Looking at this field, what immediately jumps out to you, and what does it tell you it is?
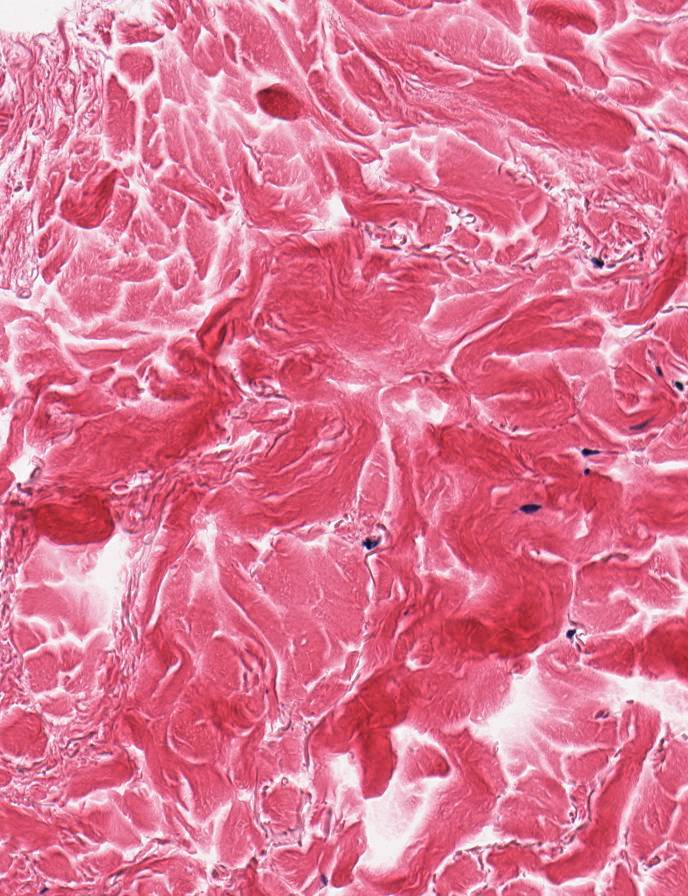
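Dermis fills this field. Check one: thick, pink-red collagen bundles run haphazardly in many directions throughout.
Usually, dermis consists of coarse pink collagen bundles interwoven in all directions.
Check two: cells are very sparse, just a few small, dark blue, elongated nuclei.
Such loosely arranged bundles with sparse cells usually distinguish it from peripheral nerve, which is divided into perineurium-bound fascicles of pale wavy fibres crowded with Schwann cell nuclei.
Check three: no epithelium appears anywhere.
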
